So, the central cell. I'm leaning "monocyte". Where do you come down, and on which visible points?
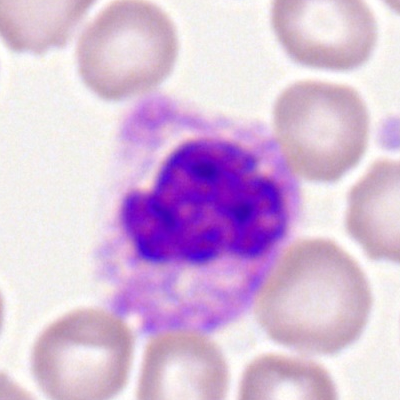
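What do I actually have here? An irregular outline with a fairly straight left edge, and no nucleoli visible in the nucleus. The cytoplasm is pale lilac-pink. Red cells crowd close on the right, with open background to the left.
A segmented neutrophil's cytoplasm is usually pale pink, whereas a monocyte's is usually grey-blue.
Against that, the pale lilac-pink cytoplasm here goes with segmented neutrophil, not with monocyte. So monocyte does not fit; this cell is a segmented neutrophil.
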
